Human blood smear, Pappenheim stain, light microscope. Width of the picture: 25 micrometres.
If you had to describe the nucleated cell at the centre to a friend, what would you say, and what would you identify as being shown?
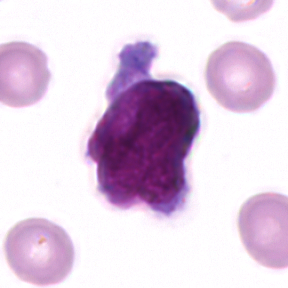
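A pale tongue of cytoplasm projects from the top of the cell. Elsewhere the cytoplasm is only a thin rim around the nucleus, which fills most of the cell and has a notch in its lower edge. This is an atypical promyelocyte.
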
